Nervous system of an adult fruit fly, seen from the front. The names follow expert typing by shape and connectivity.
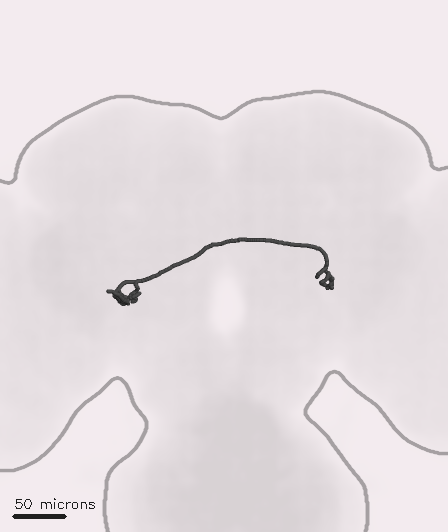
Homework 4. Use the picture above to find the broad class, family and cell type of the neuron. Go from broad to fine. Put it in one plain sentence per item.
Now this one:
A sensory neuron entering the brain of class olfactory, type ORN_VL2p.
